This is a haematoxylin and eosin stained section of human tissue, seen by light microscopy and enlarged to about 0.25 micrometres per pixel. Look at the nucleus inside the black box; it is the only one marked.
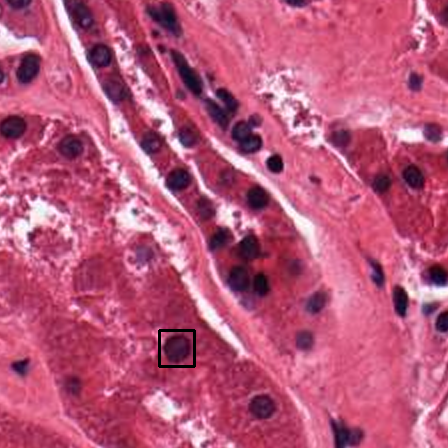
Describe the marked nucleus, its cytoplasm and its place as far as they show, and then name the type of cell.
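The nucleus is round, with a smooth outline, and is evenly dark. The nucleus is about the same size as, or slightly smaller than, the other round nuclei in the same pink tissue nearby. The nucleus is surrounded on all sides by a broad rim of cytoplasm rather than pressed to one edge. Type of cell: proximal tubule cell.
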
